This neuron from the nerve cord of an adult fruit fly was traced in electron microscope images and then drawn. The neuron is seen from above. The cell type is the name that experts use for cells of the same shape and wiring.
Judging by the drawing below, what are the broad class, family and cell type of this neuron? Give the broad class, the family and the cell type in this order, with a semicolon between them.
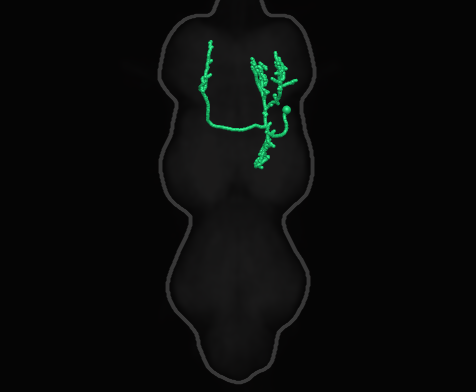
nerve-cord intrinsic neuron; hemilineage 08B; IN08B037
